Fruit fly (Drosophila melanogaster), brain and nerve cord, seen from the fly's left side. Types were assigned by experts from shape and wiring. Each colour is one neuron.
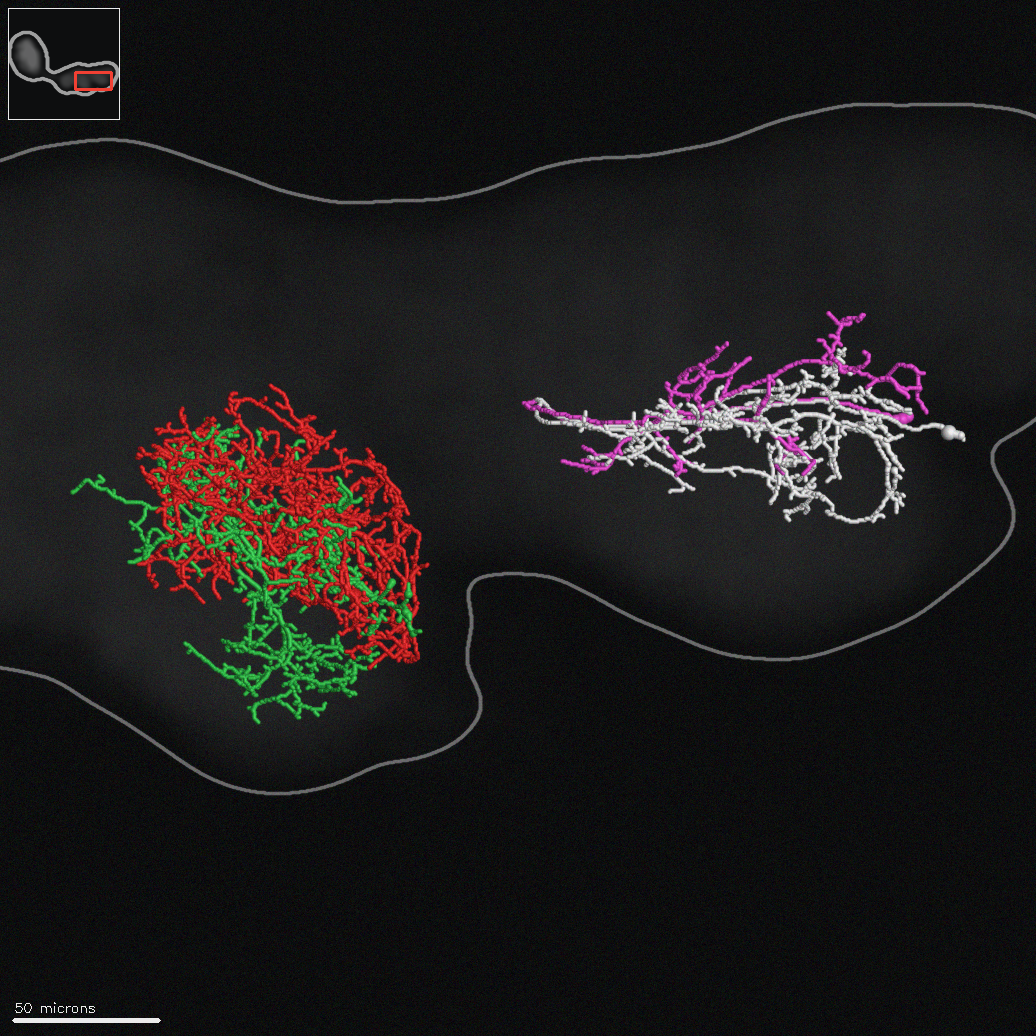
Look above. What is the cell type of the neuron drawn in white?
IN12B026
